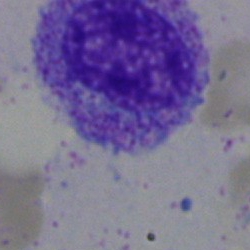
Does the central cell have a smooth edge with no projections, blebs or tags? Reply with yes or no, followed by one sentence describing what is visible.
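No. The cell border is irregular and ragged rather than smooth.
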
